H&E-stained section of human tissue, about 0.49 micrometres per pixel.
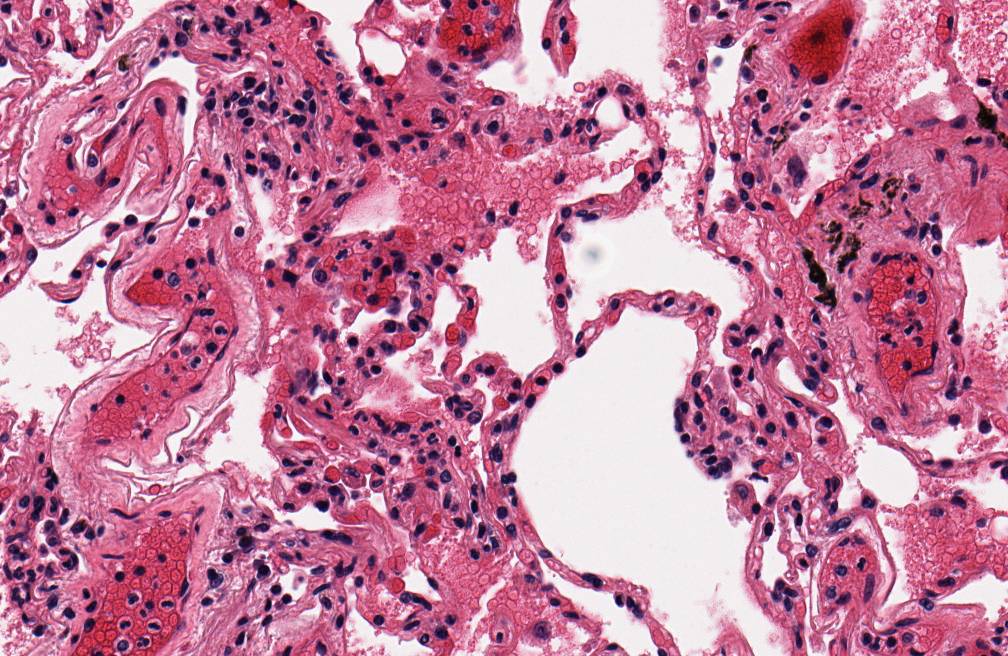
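Lung: thin walls outline irregular empty spaces across the field, the largest sitting just right of centre. Looking closer, the walls around that central space are lined by flattened cells with dark, elongated nuclei. Several vessels along the left edge, and others at the right, are packed with red blood cells. And at the upper right, clumps of black granular pigment lie in the lung tissue.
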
